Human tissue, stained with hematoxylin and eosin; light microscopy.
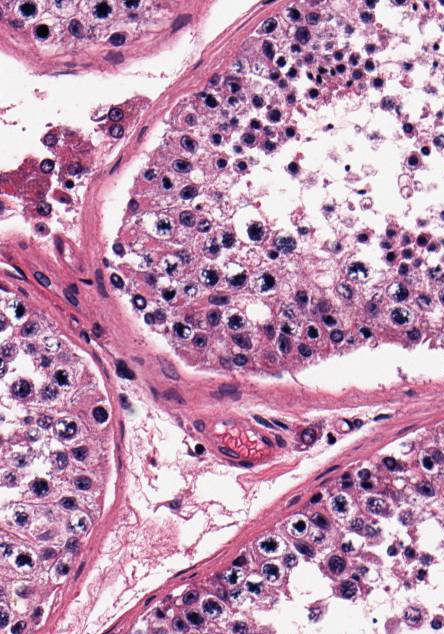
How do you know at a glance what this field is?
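Seminiferous tubule profiles are seen, each lined by a stratified epithelium many cells deep.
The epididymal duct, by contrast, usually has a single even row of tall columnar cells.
Many cells in the middle layers have large round nuclei with coarse, clumped chromatin.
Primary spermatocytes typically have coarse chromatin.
A pink fibrous layer with flattened, elongated nuclei bounds each tubule.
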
